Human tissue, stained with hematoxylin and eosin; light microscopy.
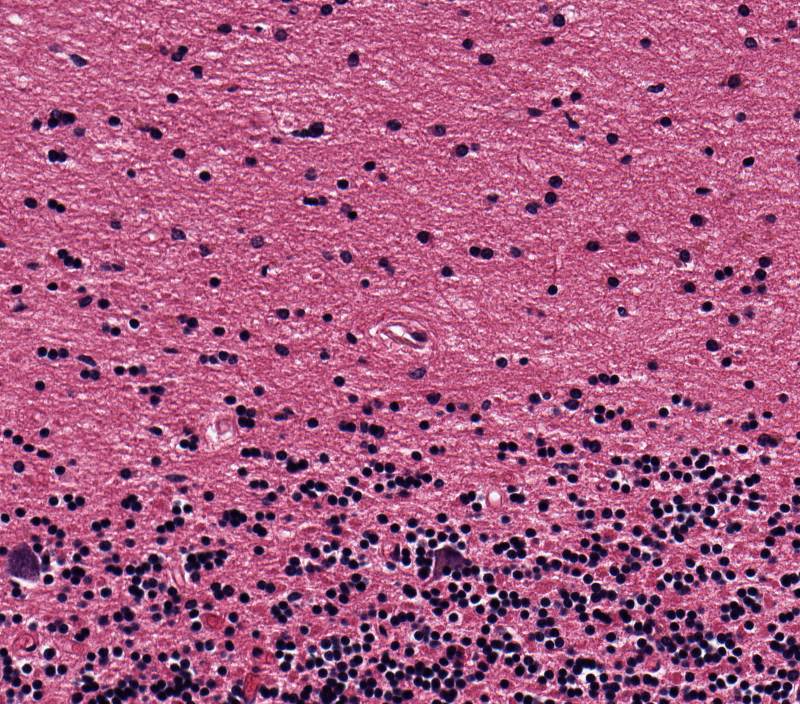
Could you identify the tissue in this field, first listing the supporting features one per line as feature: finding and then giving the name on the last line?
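Layout: pale pink, sparsely nucleated upper zone above a lower band crowded with dark nuclei
Upper zone: finely fibrillary eosinophilic neuropil, small dark round nuclei singly or in small clusters
Lower band: densely packed small round nuclei, very dark, almost no visible cytoplasm
Border: ragged, not sharp; dark nuclei thin out gradually upward
Tissue: cerebellum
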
